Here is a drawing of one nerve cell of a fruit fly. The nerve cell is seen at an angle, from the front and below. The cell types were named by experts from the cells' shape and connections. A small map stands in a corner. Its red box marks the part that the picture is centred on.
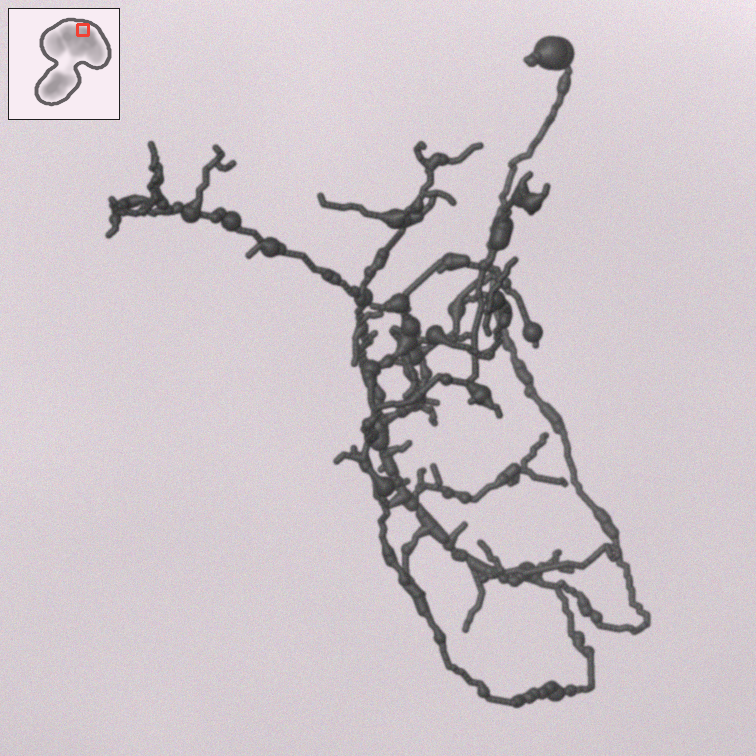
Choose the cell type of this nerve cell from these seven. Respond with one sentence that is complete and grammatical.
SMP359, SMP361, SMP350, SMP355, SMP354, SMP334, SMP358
A cell of type SMP355 is what this nerve cell is.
